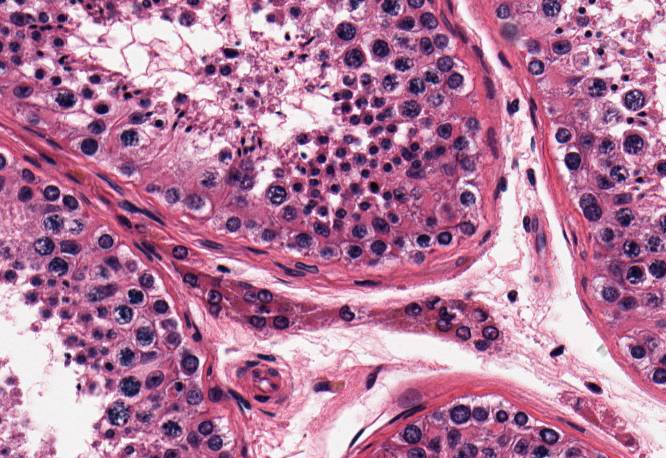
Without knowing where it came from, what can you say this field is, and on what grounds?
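That's seminiferous tubule: parts of at least four rounded tubules, separated by narrow bands of stroma. The giveaway is the lining, a stratified epithelium many cell layers thick.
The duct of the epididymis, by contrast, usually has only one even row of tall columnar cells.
Large round cells with coarse, clumped chromatin sit in the middle layers.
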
